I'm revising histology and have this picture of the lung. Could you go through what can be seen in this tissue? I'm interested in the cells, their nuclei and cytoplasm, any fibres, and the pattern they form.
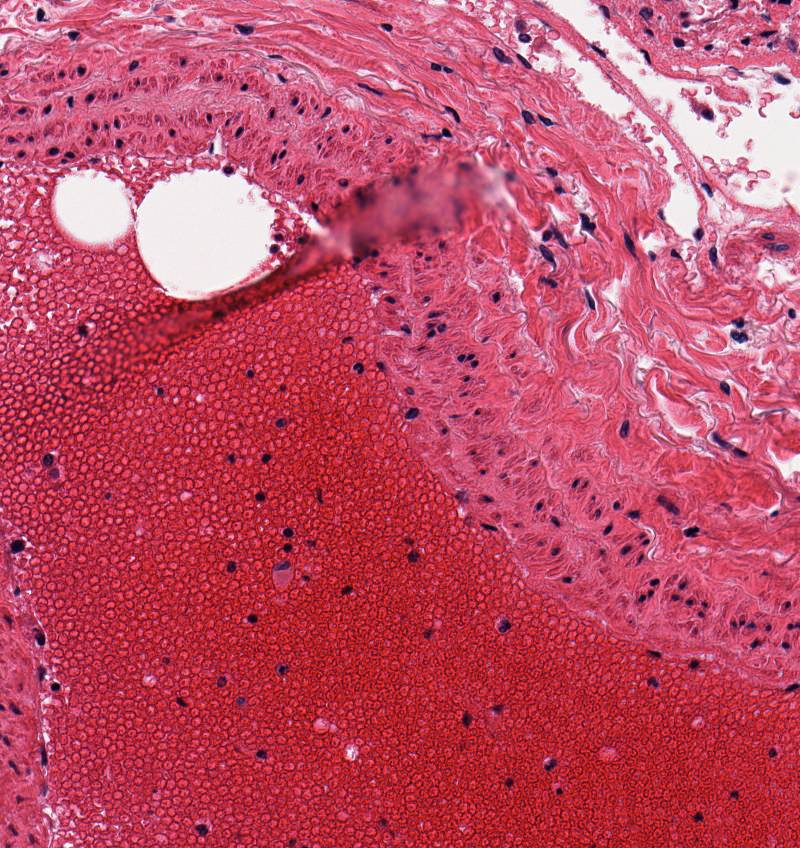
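A dense mass of red blood cells fills most of the field, toward the lower left. So tightly packed are they that their polygonal outlines form a honeycomb. Curving along the upper and right border of this mass is a band of tissue with elongated, spindle-shaped nuclei. Among the red blood cells lie only a few scattered dark round nuclei.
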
